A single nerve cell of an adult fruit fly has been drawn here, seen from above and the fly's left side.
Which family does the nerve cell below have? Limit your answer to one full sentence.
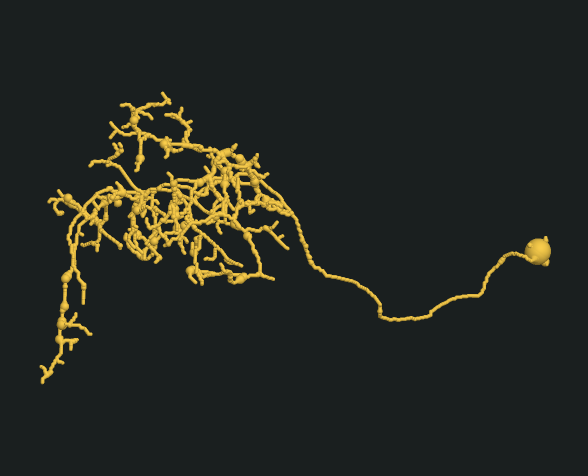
The nerve cell counts as part of family hemilineage DM4_dorsal.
